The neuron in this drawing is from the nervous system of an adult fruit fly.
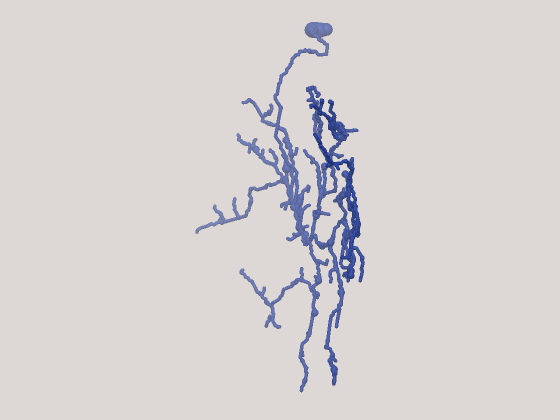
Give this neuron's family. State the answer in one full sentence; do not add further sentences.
By family, this neuron is grouped as Cm.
